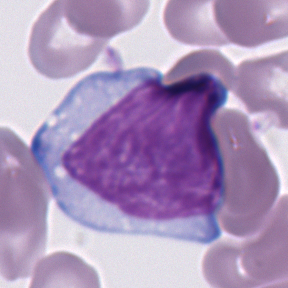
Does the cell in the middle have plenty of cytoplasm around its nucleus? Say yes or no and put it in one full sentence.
Yes, the cell's cytoplasm around the nucleus is ample.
